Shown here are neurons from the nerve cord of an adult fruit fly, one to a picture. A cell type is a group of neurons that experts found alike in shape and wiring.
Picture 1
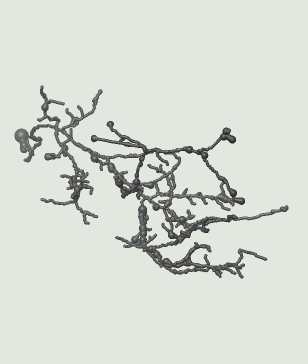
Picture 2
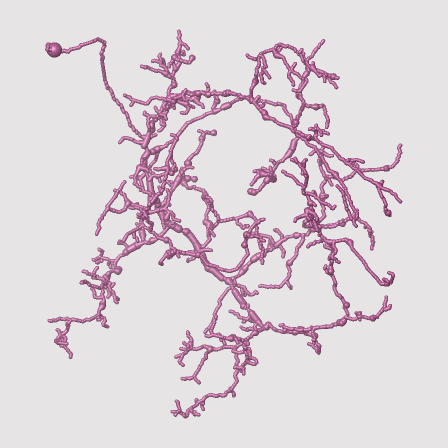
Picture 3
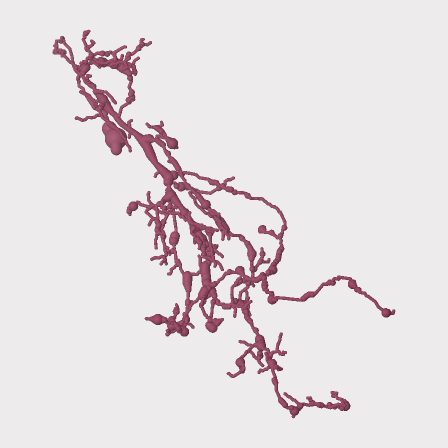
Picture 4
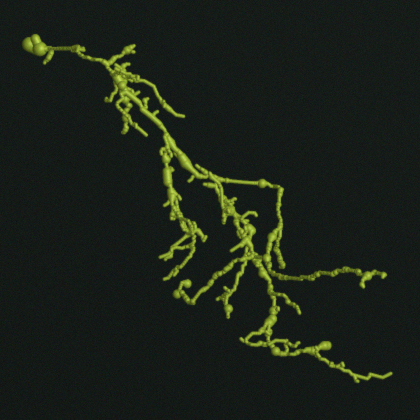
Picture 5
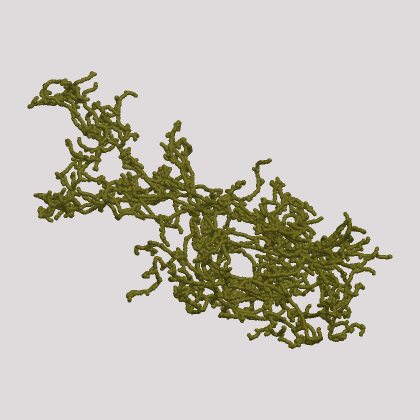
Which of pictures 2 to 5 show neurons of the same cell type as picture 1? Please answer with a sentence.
Picture 3 and picture 4 are of the same cell type.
